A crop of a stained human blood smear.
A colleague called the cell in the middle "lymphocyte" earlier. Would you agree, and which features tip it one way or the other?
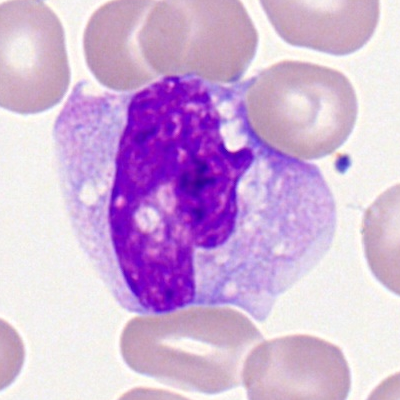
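Start with the outline: it is irregular and angular rather than round. The nucleus is elongated and indented along its right side. Around it there is abundant cytoplasm, pale blue-grey to lilac, with a fine, dusty texture and no coarse granules. Several small clear vacuoles lie in it, and a red cell overlaps the upper right edge. That abundant cytoplasm speaks for monocyte, which usually has plenty, and against lymphocyte, whose cytoplasm is usually only a thin rim. The indentation matches the indented, kidney-shaped or folded nucleus usual in a monocyte; a typical lymphocyte's nucleus is usually round, so the elongated shape counts against lymphocyte, even though a slight dent can occur there. The dusty texture agrees with the very fine, dust-like azurophilic granules often seen in monocytes. The lack of coarse granules would fit both, since a typical small lymphocyte usually shows no visible granules. So lymphocyte does not fit; this cell is a monocyte.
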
